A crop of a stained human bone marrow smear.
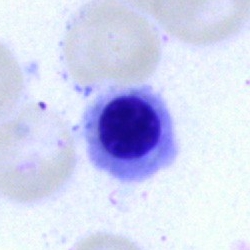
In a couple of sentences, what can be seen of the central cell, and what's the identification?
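Starting with the nucleus, I can't make out a nucleolus anywhere in it. The rim of cytoplasm is broader on the lower-right side than on the upper-left side. That cytoplasm has stained blue, and I see no granules in it. I'll call it an erythroblast.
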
